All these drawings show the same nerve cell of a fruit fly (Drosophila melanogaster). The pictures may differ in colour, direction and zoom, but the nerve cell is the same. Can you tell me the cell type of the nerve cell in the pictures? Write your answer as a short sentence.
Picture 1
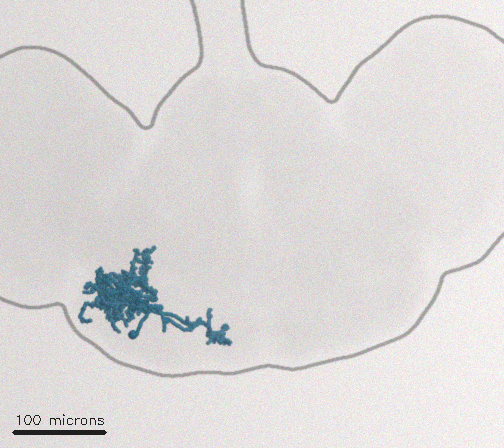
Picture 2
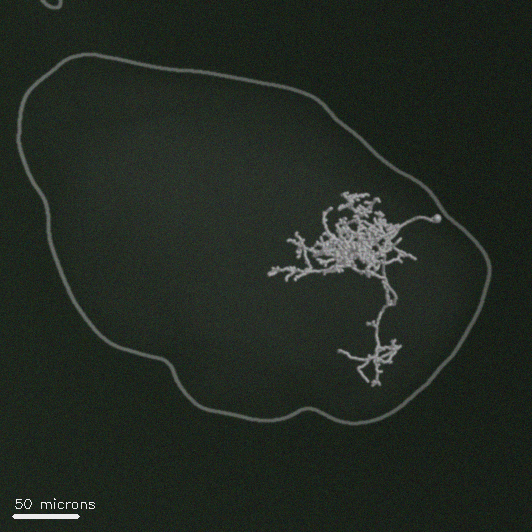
The cell type is CB2549.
